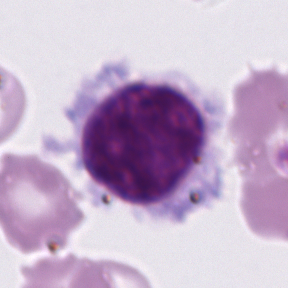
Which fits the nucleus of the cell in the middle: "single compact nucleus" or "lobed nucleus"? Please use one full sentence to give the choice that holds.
This cell has an undivided, compact nucleus that is round, oval or kidney-shaped.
